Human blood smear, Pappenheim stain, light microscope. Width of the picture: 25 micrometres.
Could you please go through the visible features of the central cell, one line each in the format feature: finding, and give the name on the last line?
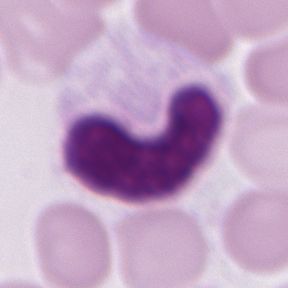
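Nuclear band: right end turns upward
Nucleoli: none visible
Cytoplasm: mostly above the nucleus, in the hollow of its curve
Vacuoles: none in the cytoplasm
Name: band neutrophil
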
